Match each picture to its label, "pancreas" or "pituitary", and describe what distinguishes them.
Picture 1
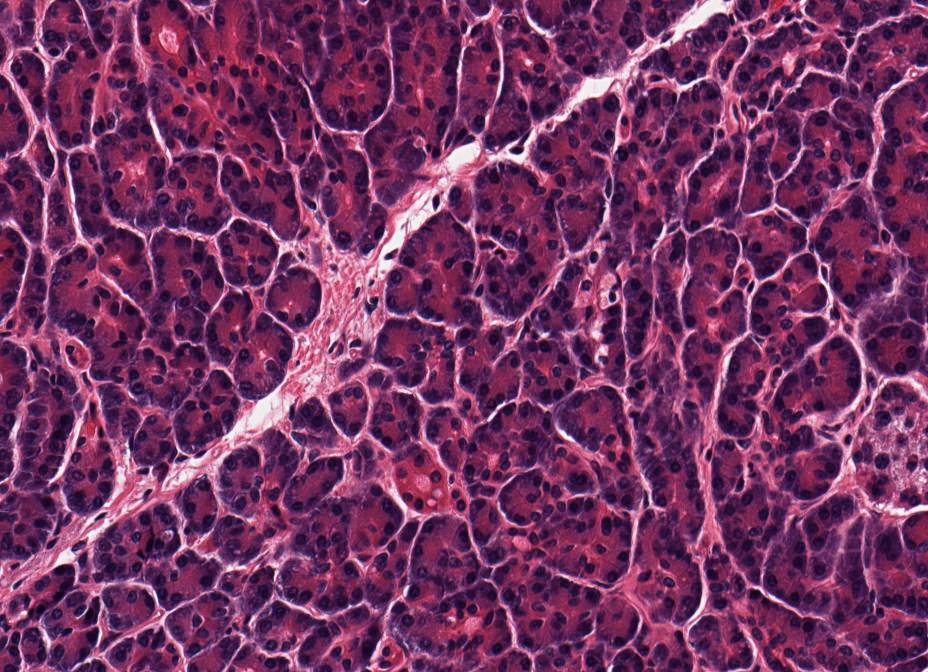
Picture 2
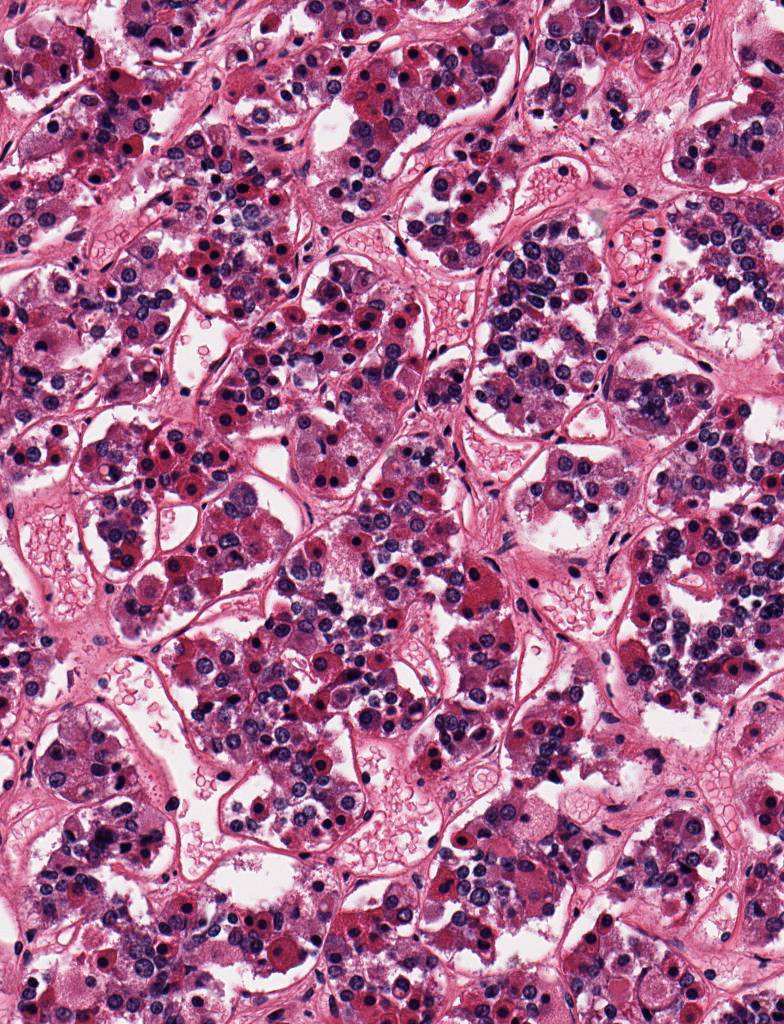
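Let me see: the first picture is pancreas, the second pituitary. In the pancreas, one thin band of pale pink fibrous stroma runs diagonally from lower left to upper right. Each acinar cell has a single small, round, darkly stained nucleus, and the acinar lumens are tiny, with no wide open spaces; I find no fat cells at all. The pituitary looks different throughout: its cells sit in rounded nests separated by thin pink septa. In most nests, cells with bright red cytoplasm are scattered among the others, many of which have purple-grey granular cytoplasm. The nuclei of these nest cells are round and darkly stained too.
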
